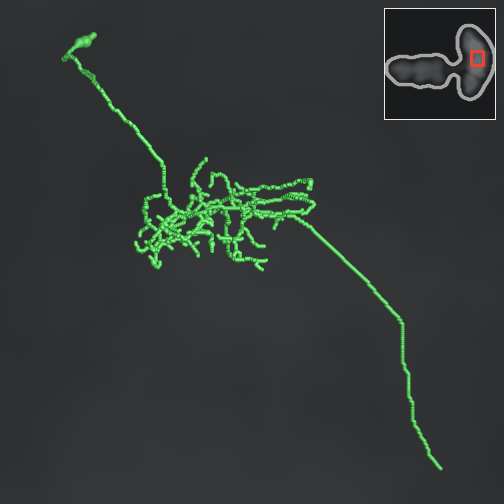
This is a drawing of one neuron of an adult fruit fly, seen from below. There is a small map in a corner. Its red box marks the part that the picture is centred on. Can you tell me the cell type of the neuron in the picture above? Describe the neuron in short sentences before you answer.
It is in the brain and does not reach the nerve cord. Its cell body lies at the upper left of the picture. Its broad class is central-brain intrinsic neuron. The cell type is FC3_a.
